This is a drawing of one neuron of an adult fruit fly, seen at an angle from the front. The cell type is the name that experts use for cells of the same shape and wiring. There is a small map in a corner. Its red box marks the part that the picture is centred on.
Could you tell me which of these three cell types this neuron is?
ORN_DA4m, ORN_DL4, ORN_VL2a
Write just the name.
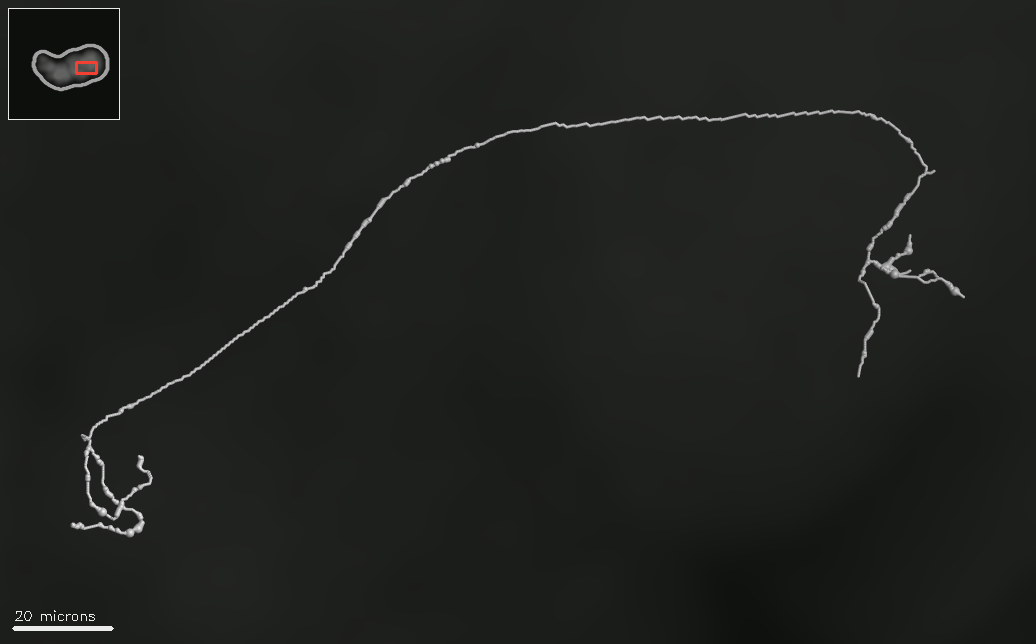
ORN_VL2a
